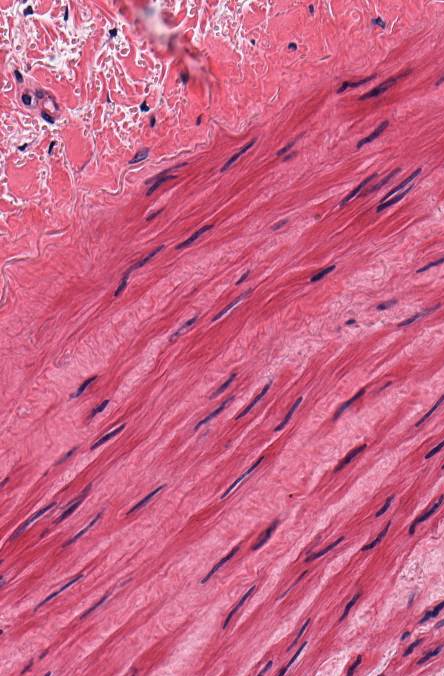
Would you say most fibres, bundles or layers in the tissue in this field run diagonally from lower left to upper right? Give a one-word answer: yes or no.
Yes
